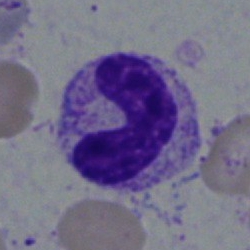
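Band neutrophil in the middle of the smear. Nucleus bent into a thick C; hollow opens to the left. Pale cytoplasm fills the hollow. Fine lilac granules in cytoplasm.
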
